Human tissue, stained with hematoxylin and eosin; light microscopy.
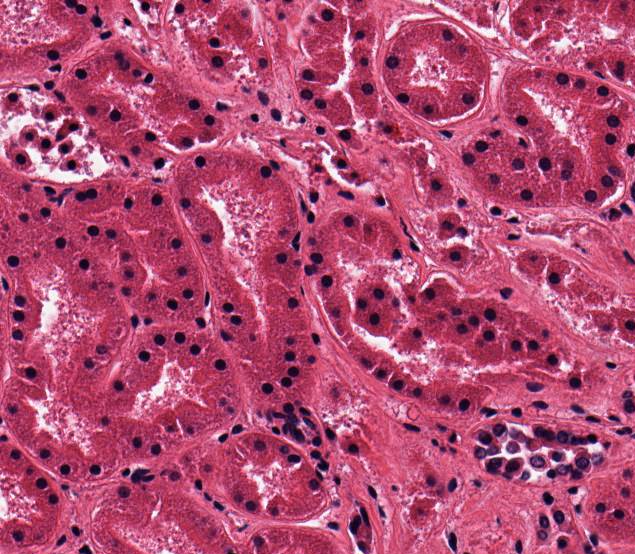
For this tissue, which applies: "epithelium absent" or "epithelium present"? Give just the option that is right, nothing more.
Epithelium present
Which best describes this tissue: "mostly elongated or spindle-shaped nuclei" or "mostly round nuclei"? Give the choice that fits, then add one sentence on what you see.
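Mostly round nuclei. The epithelial nuclei are small, round, dark and uniform, one to each cell.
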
